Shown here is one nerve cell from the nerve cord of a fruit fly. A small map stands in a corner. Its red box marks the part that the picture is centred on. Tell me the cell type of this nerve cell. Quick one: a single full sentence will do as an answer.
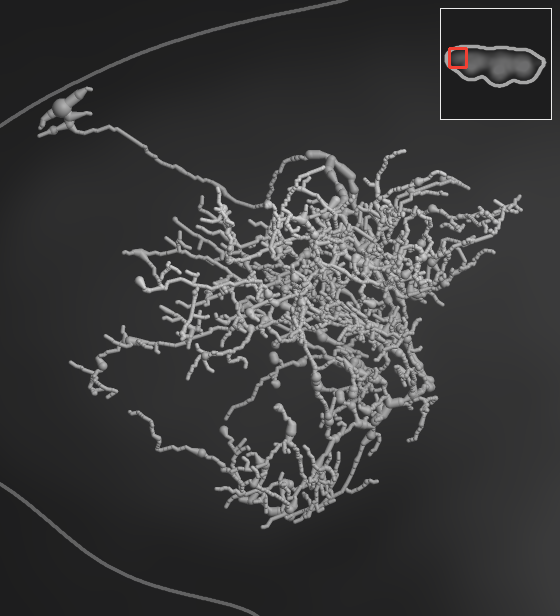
This nerve cell is a cell of type INXXX448.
